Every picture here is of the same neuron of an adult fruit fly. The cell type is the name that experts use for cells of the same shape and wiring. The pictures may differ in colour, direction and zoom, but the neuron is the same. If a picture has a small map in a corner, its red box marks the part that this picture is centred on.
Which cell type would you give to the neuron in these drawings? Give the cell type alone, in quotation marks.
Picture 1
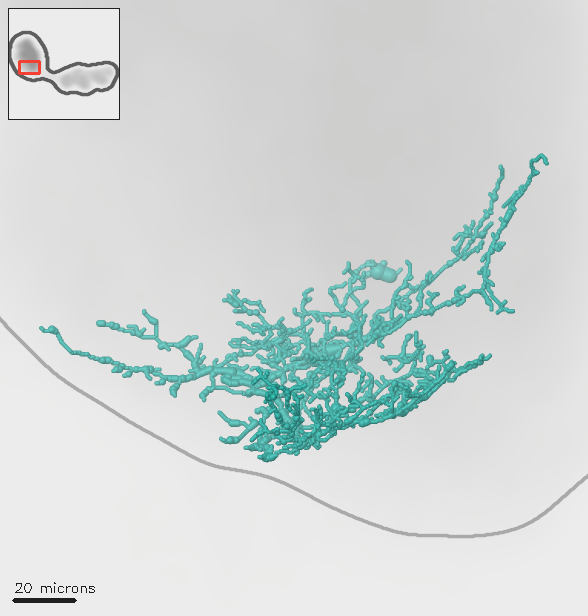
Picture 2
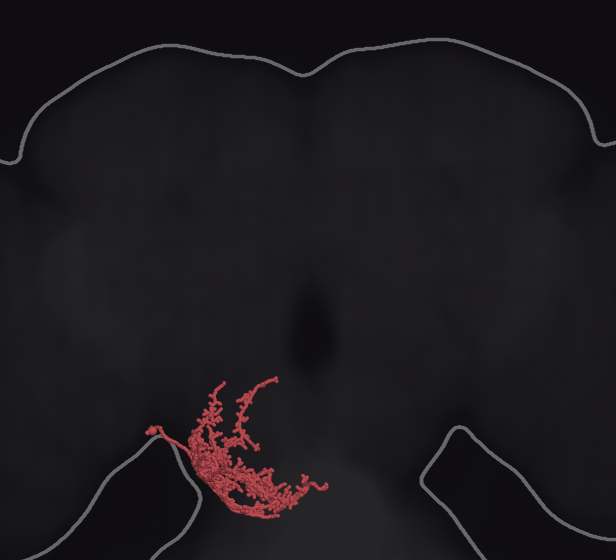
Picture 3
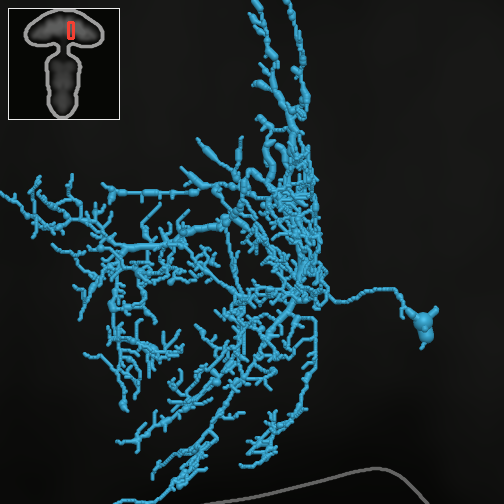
"GNG281"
